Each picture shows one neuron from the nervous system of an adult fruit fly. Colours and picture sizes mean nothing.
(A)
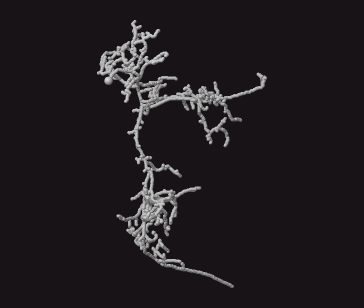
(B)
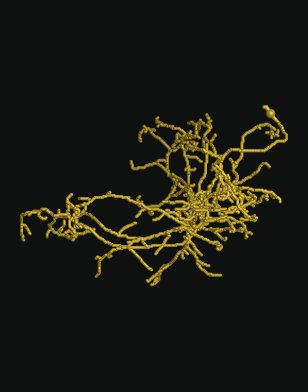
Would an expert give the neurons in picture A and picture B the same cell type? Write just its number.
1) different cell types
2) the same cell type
1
